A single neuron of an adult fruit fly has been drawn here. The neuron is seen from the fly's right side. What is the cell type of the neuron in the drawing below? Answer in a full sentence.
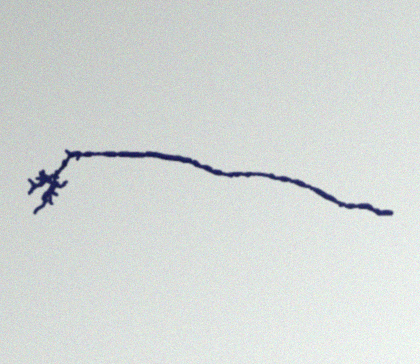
The cell type is L3.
